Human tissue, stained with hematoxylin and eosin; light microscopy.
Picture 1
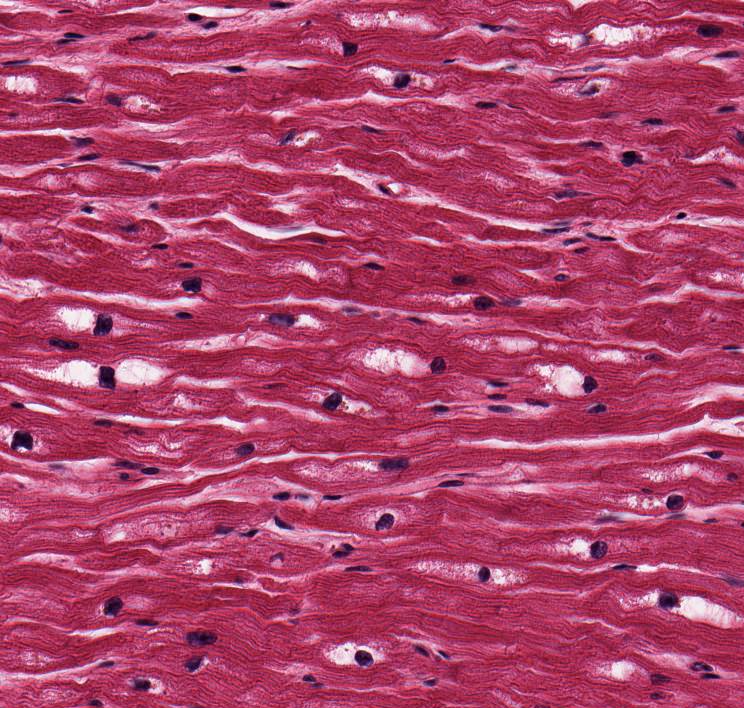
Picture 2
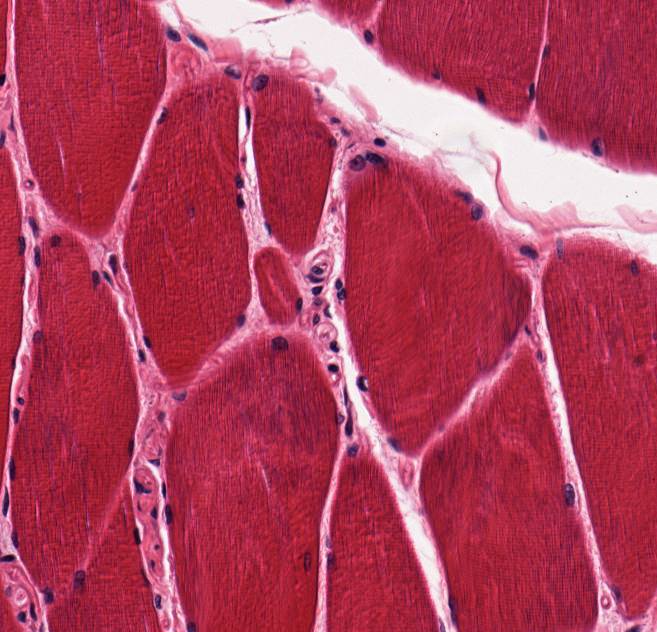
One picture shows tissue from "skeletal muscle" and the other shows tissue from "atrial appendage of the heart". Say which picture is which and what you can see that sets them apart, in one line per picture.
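Site of picture 1: atrial appendage of the heart. Many central nuclei are flanked at their ends by pale, clear zones of cytoplasm.
Site of picture 2: skeletal muscle. The muscle fibre nuclei lie at the edges of the fibres, just under their surfaces.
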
